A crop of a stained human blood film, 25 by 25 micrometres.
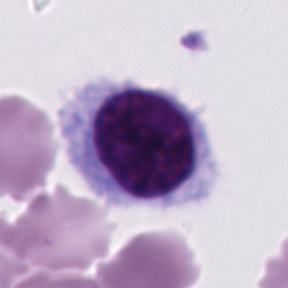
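Hairy cell in a stained smear of peripheral blood. Its border is irregular and frayed, carrying many fine short projections. The nucleus is round to oval with no indentation, and no nucleoli can be seen in it. Finally, the cytoplasm is pale grey-blue.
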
